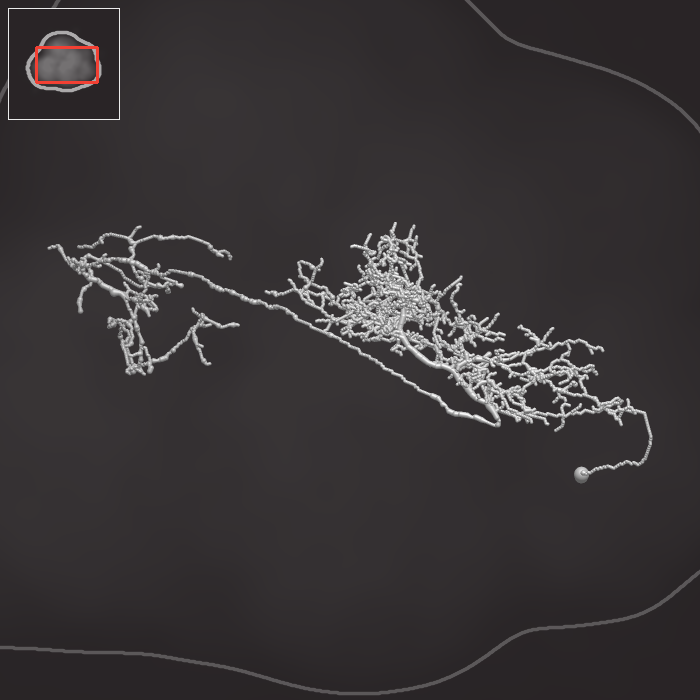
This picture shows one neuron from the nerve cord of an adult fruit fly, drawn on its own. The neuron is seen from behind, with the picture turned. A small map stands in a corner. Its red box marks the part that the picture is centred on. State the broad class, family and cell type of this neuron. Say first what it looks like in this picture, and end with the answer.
More than a hundred branch ends can be seen. As drawn here it is wider than it is tall. This is a nerve-cord intrinsic neuron. Its family is hemilineage 23B. Its cell type is IN23B011.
